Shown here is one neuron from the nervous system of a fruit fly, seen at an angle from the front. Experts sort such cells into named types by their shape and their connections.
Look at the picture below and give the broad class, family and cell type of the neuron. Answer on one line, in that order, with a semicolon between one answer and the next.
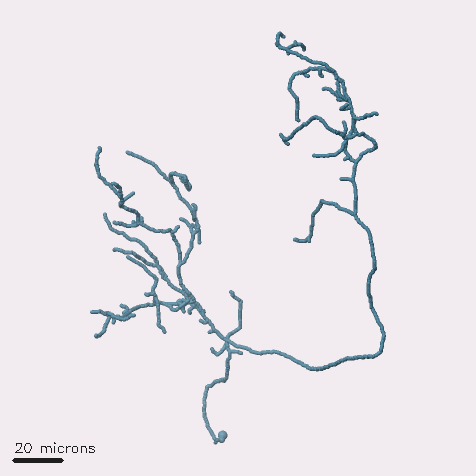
central-brain intrinsic neuron; hemilineage LB19; GNG338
